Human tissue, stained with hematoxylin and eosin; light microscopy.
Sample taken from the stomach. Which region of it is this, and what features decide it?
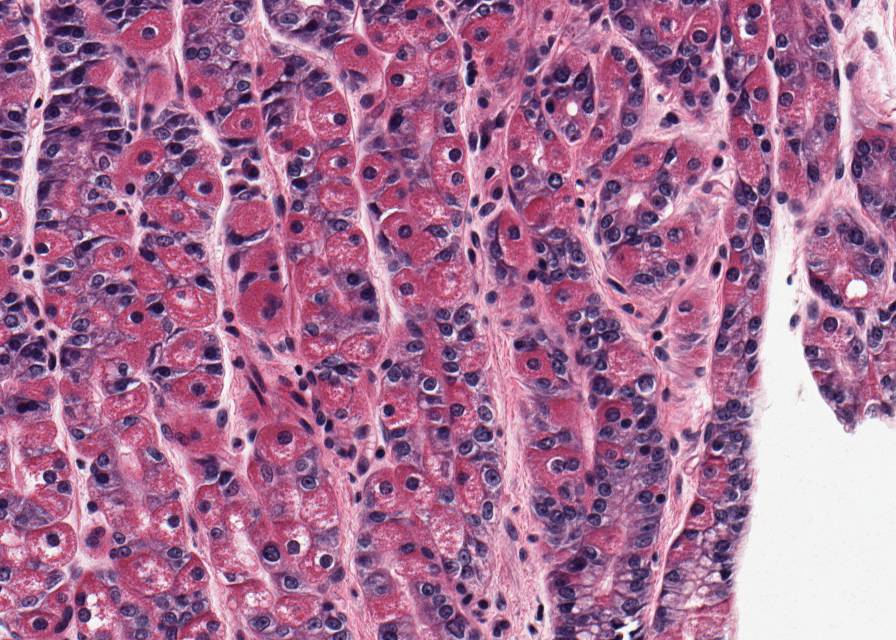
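You're in the fundic glands here. They're closely packed and run in parallel from top to bottom, with only thin strands of pale pink stroma between them. Most of the left and middle is parietal cells: large, bright pink cytoplasm, one round central nucleus. In the right-centre, smaller cells with purplish cytoplasm and dark round nuclei sit in crowded clusters.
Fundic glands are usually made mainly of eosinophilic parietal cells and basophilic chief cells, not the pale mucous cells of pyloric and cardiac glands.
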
